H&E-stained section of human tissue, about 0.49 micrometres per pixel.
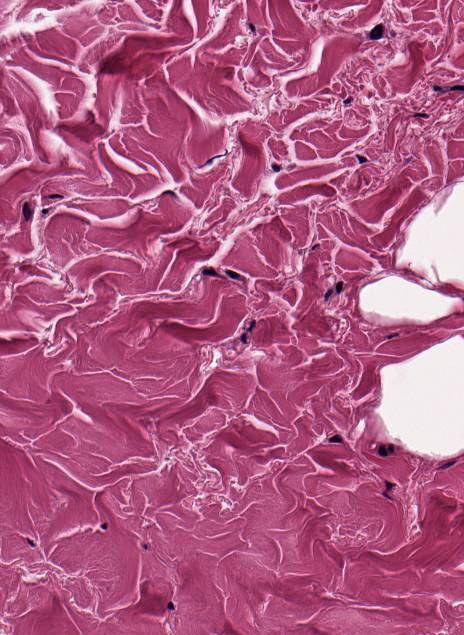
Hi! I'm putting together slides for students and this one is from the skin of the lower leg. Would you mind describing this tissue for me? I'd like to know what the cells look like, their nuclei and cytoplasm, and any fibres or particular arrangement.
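Looking across the field, I see thick, wavy bundles of collagen. Nuclei are few everywhere; those scattered about are small and dark, and most seem elongated. Nowhere can I find any epithelium.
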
